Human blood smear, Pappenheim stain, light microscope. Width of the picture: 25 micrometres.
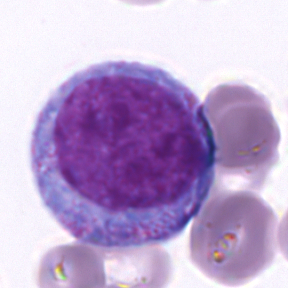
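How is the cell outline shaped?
Round and smooth.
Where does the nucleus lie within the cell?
Off-centre, shifted toward the upper right.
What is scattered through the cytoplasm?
Fine reddish-purple granules; no vacuoles are visible.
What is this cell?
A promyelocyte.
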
